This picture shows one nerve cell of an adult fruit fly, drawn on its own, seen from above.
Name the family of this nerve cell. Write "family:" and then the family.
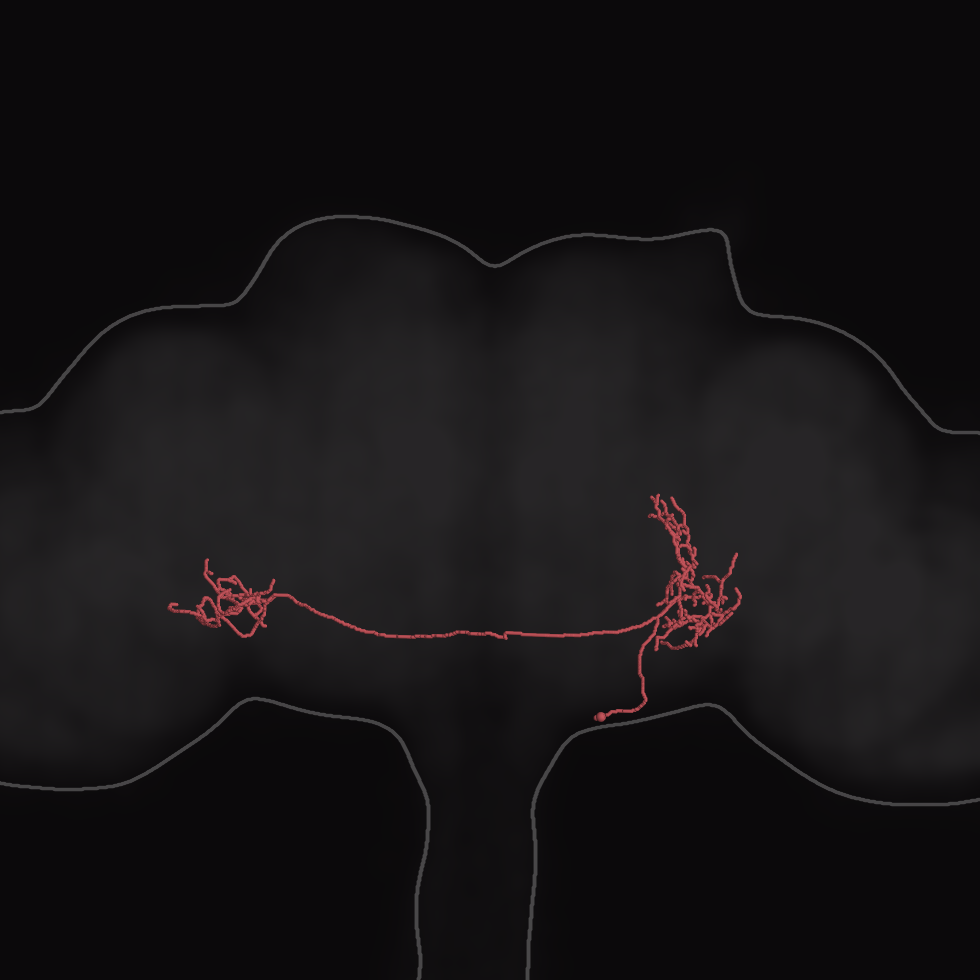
family: hemilineage DM6_ventral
